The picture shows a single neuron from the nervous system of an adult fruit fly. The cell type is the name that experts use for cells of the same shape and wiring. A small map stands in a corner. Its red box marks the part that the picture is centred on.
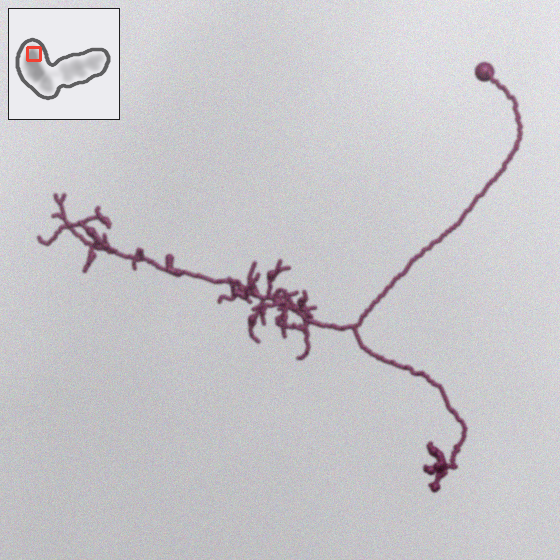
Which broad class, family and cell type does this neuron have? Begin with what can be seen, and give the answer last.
It lies in the brain. Its cell body lies at the upper right of the picture. The picture shows dozens of branch ends. This is an optic-lobe intrinsic neuron. Its family is T. It is of cell type T2a.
